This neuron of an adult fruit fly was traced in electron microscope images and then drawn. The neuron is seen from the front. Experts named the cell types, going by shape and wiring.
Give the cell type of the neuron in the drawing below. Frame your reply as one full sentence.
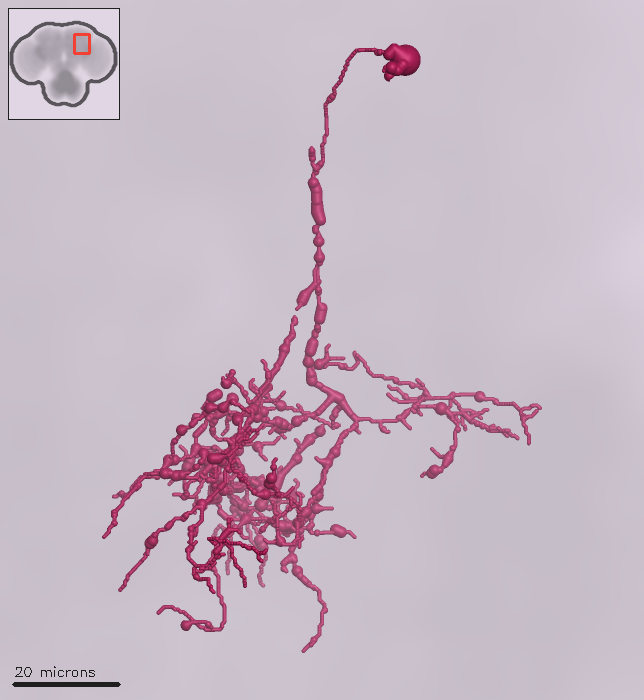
This neuron is recognized as the cell type PVLP004.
